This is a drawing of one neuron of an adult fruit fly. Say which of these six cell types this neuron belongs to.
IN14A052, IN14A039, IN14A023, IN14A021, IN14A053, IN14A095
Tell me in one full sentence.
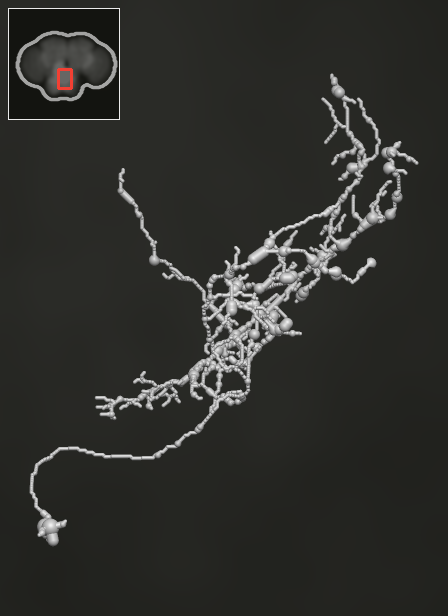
What this neuron is, by cell type, is IN14A039.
